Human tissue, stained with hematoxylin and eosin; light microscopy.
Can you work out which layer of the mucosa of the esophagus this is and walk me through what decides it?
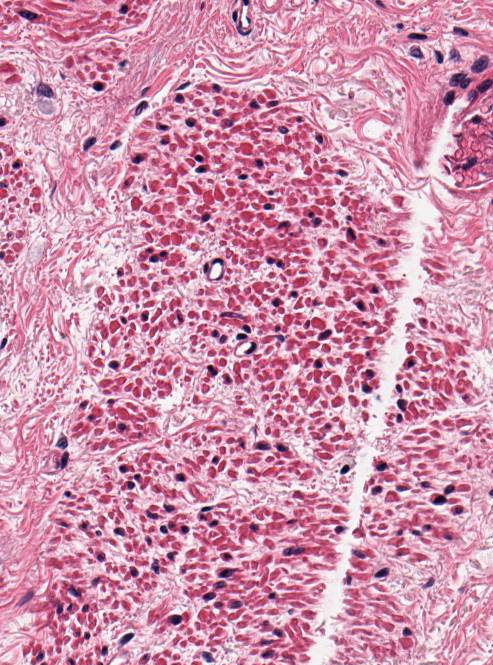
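Smooth muscle, I'd think, in the packed central mass. Its cells are mostly cut across, small rounded to polygonal profiles rather than long strands, with deep pink cytoplasm.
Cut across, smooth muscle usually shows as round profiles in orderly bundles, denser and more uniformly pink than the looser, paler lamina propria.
Looser stroma edges the top and left.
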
